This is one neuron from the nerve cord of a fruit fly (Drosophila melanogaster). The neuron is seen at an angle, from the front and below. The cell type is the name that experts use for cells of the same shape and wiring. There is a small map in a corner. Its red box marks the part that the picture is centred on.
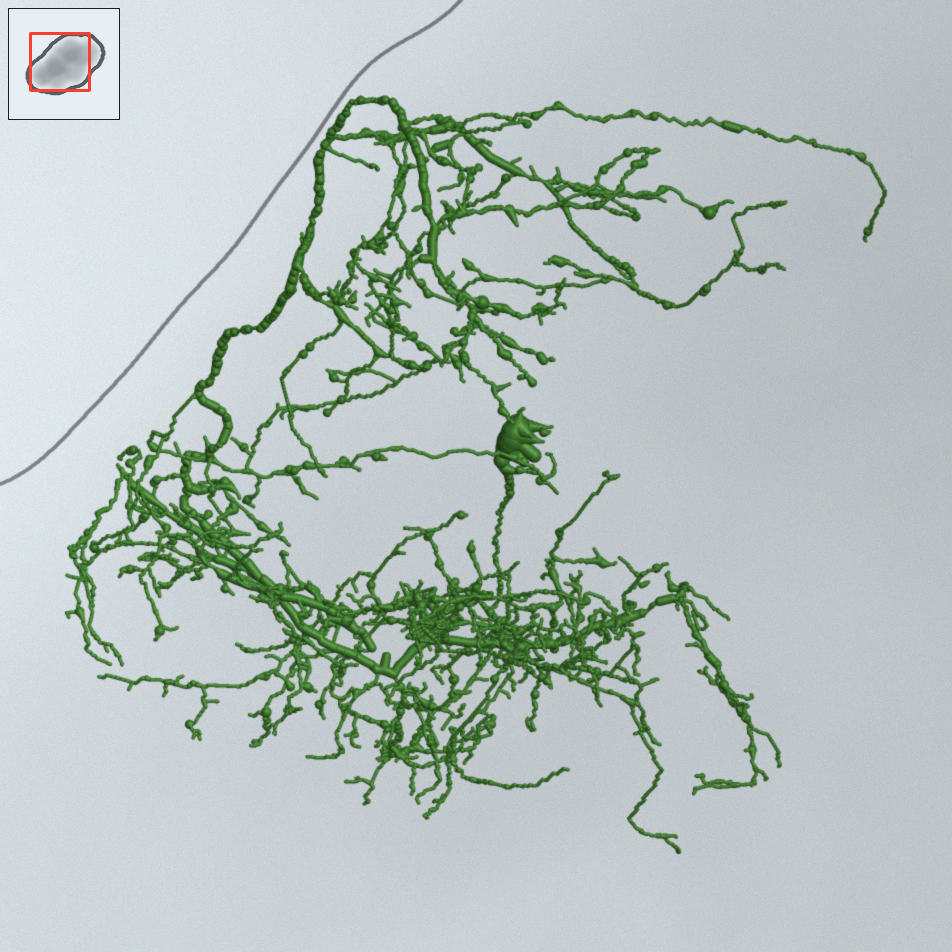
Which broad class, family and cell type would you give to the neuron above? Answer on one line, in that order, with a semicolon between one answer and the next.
nerve-cord intrinsic neuron; hemilineage 19B; IN19B007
